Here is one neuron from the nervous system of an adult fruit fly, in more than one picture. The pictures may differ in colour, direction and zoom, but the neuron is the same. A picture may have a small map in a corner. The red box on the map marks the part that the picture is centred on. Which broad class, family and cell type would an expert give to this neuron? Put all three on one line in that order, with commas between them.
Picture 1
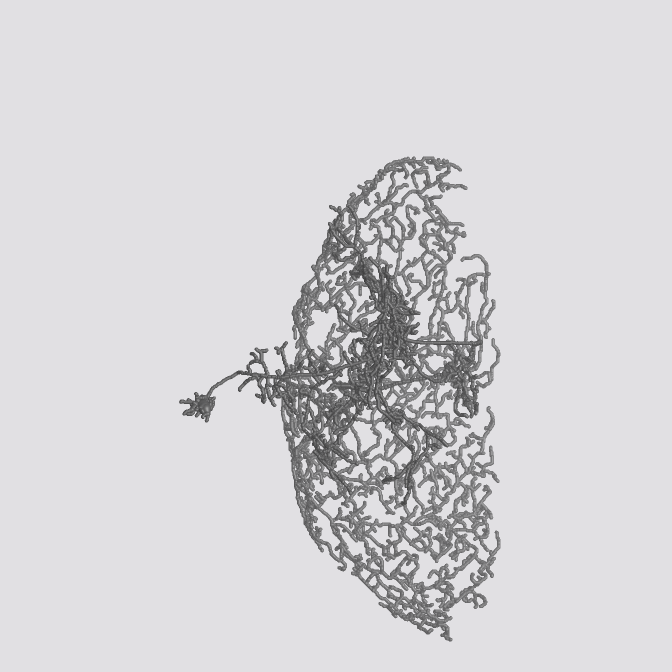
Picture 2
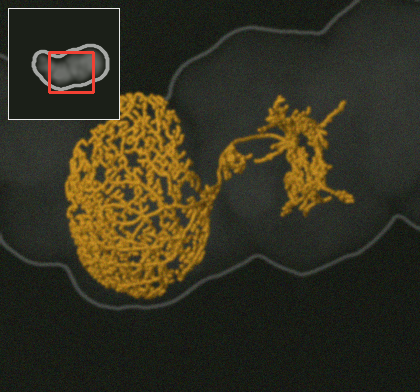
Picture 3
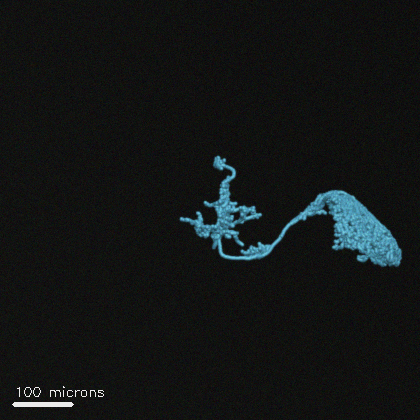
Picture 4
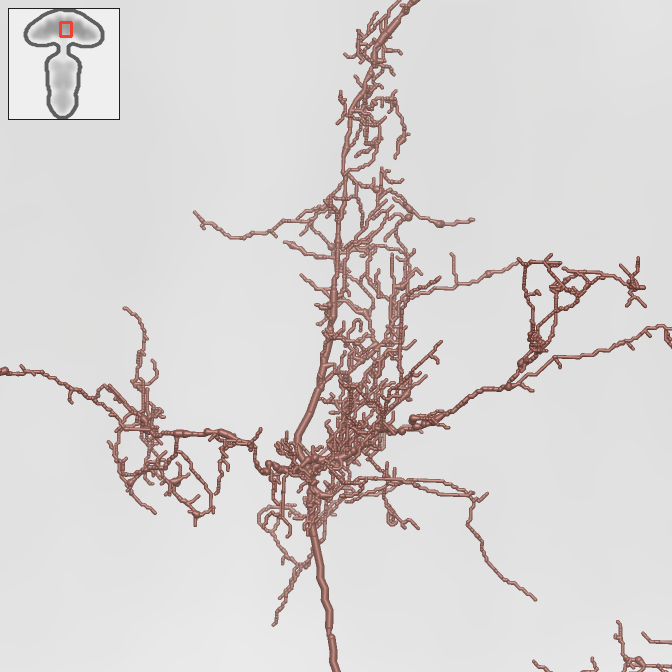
visual centrifugal neuron, OA, OA-AL2i3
